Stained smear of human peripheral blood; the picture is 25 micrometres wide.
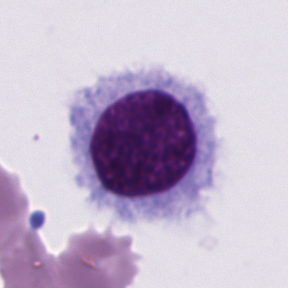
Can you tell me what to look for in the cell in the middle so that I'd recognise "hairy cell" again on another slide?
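Looking at this hairy cell, the first thing I notice is that its outer edge is ragged and fuzzy rather than smooth.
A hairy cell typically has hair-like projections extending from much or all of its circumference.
That ragged, fuzzy edge goes with the name.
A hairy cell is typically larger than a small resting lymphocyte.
This one is about 14 micrometres across, with a nucleus about 10 micrometres across that fills about 50% of the cell's area. The cytoplasm is pale blue and forms a rim of roughly even width all around the nucleus. The chromatin is dense and dark purple, with small lighter spots scattered through it.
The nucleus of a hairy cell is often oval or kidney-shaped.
Here, though, the nucleus is round in outline, so on that point the picture does not match what is usual.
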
